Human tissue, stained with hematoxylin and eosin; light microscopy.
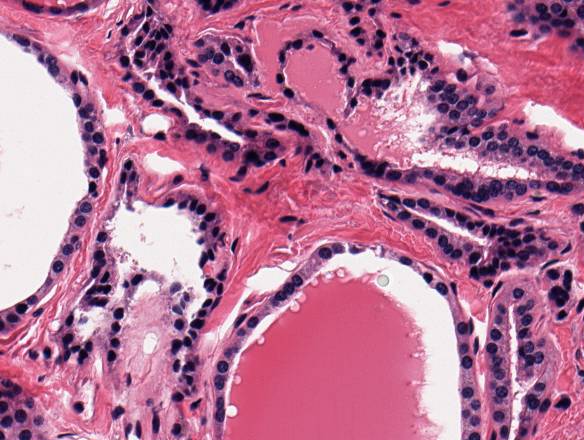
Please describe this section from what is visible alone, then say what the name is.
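Glandular spaces of widely varying size fill the field, separated by bands of dense pink fibrous collagen stroma. Lining cells: round, darkly staining nuclei. Narrow slit-like lumens run diagonally across the upper centre. Tissue: thyroid.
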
